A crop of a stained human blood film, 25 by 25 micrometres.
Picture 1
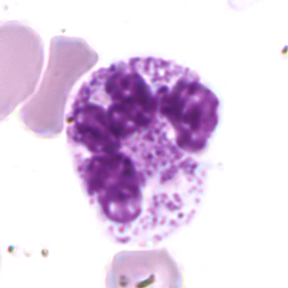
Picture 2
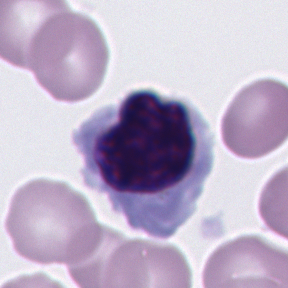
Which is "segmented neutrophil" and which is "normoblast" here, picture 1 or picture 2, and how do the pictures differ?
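That first one's the segmented neutrophil, and the second is the normoblast. The big difference is the nucleus. In the segmented neutrophil it's split into several separate lobes rather than forming one mass, and they sit mostly along the upper and left parts of the cell, so the lower right is mainly cytoplasm. The normoblast's nucleus is a single, roughly round one with a bumpy, uneven border, and it lies toward the top of the cell. It's about 9 micrometres across in a cell of about 12 micrometres, and it takes up about 50% of the cell's area.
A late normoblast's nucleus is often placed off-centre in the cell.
The chromatin is dark purple and coarsely clumped in both. In the normoblast it's also dense, and you can't see a nucleolus.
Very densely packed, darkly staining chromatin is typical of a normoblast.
The cytoplasm is where they part again. The segmented neutrophil's has a very pale, nearly colourless background filled with many small pink-violet granules, which don't hide the outlines of the lobes. The normoblast's shows no distinct granules. The normoblast's outline is irregular rather than a smooth circle, and there's a small pale-purple platelet just off its lower right.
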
